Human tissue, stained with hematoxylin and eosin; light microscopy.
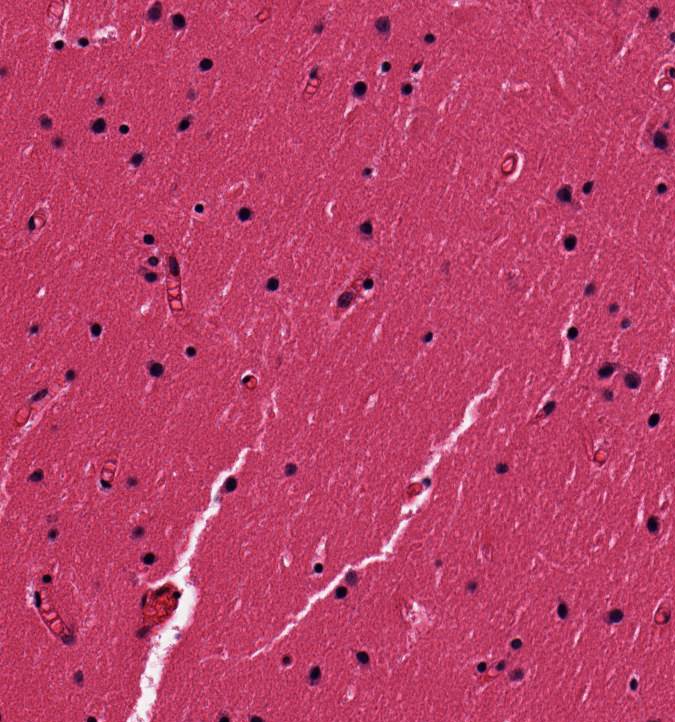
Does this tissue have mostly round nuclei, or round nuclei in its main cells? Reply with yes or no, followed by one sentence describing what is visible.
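Yes. Small, round, dark-staining nuclei are scattered fairly evenly across the field.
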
